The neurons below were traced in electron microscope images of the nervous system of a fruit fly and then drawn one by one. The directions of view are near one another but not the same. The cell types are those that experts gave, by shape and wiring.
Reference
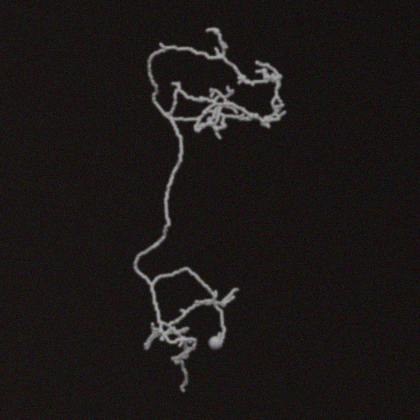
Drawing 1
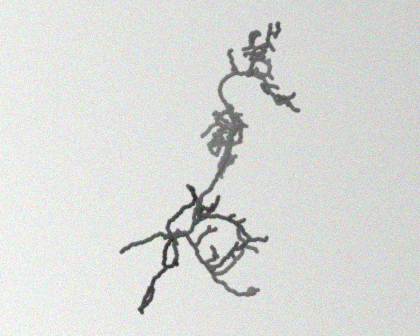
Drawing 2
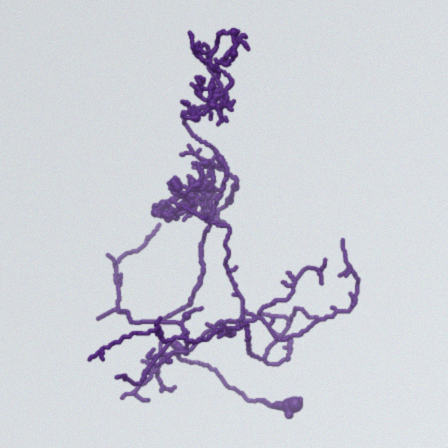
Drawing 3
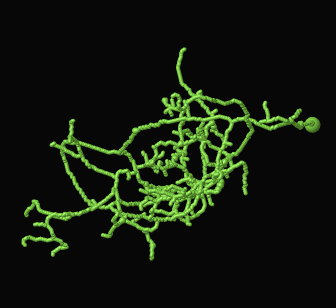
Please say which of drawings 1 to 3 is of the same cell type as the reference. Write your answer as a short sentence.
Drawing 3 shows a neuron of the same cell type.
